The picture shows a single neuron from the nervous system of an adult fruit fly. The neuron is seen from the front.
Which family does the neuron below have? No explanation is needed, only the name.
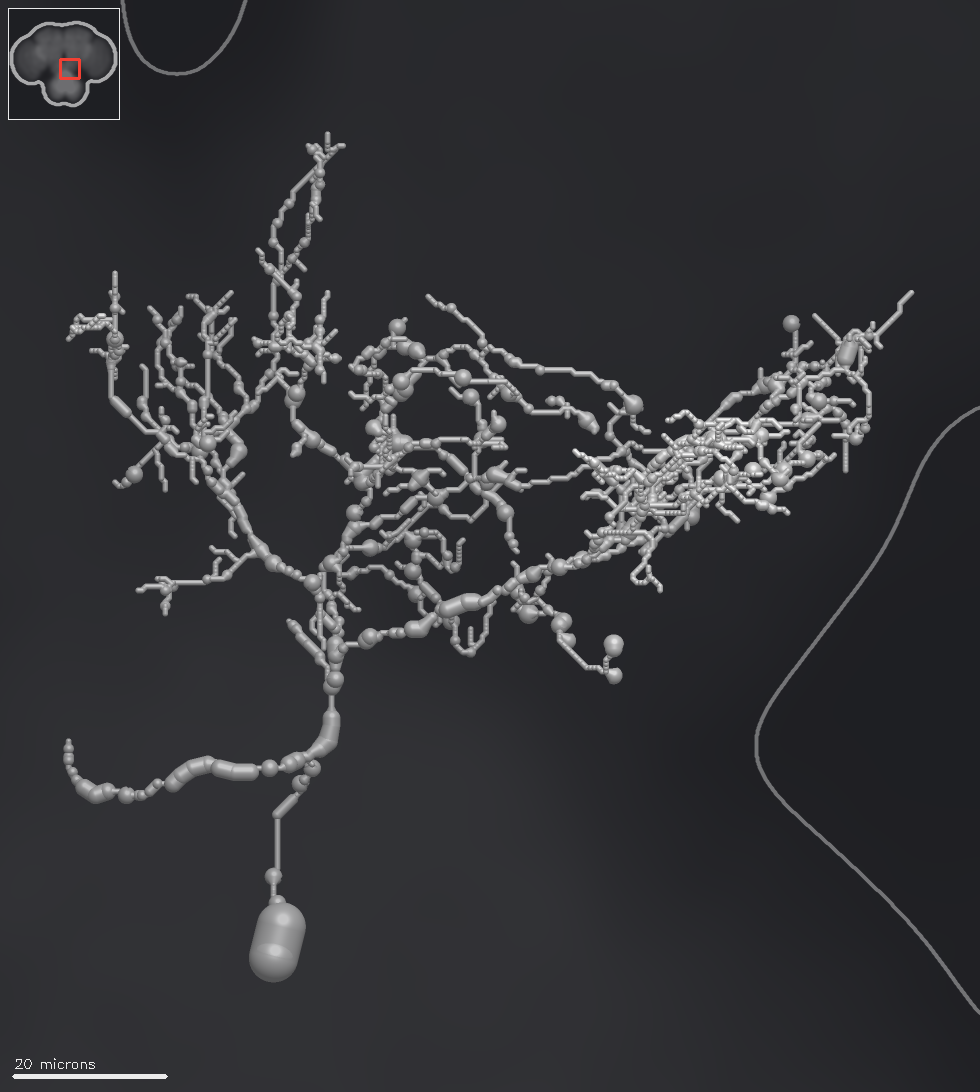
DNg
